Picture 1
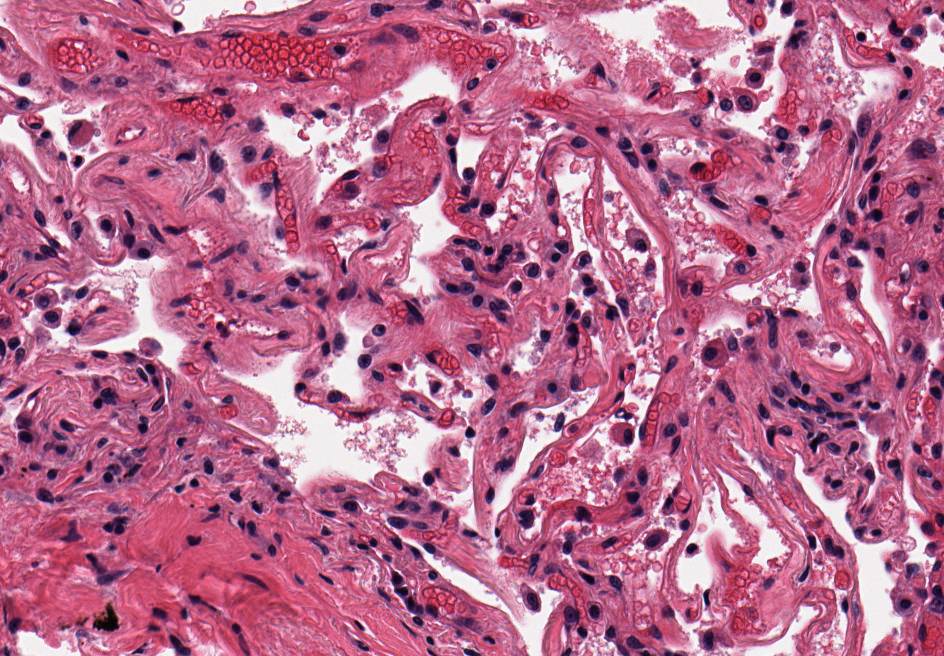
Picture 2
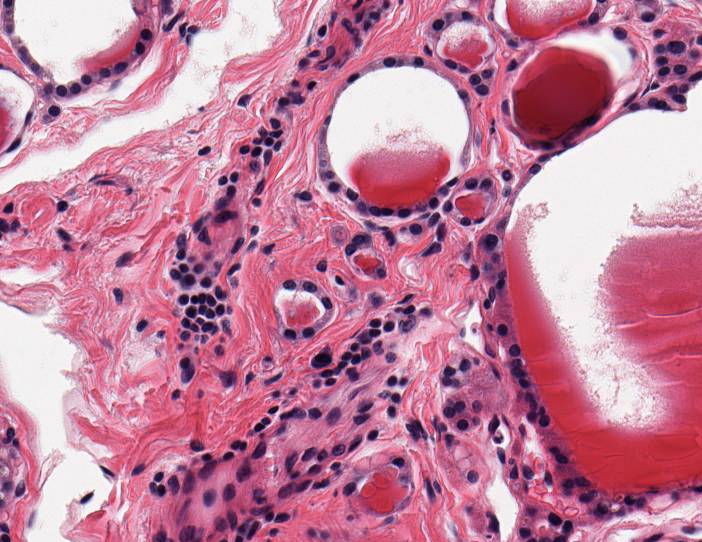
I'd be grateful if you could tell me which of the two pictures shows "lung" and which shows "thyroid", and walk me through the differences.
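Lung is in picture 1, thyroid in picture 2. Check one, the spaces: in picture 1, thin wavy branching septa enclose irregular empty spaces across the centre and right, while in picture 2 the follicle lumina hold homogeneous, deeply eosinophilic material without cells.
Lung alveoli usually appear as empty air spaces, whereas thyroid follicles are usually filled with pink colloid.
Check two, the lining: septal nuclei in picture 1 are small, dark and oval to elongated, while each follicle in picture 2 has a single layer of flattened to low cuboidal cells with round dark nuclei.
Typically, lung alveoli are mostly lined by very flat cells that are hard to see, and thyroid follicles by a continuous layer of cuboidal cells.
Check three, the rest: the lower left corner of picture 1 is solid, dense pink fibrous tissue without spaces, and the largest follicle in picture 2, at the right edge, is much wider than the others.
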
